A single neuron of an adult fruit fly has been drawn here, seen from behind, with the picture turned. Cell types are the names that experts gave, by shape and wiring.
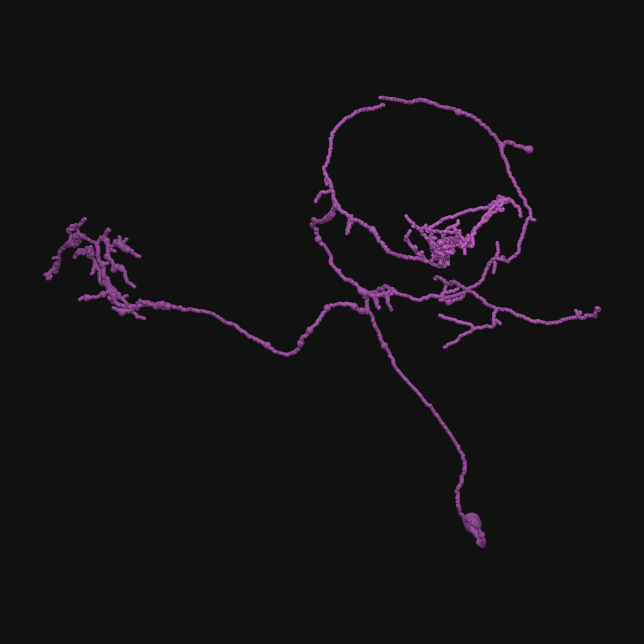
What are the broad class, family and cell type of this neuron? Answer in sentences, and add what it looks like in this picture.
It is a nerve-cord intrinsic neuron. Its family is hemilineage 06B. The cell type is IN06B062. The picture shows dozens of branch ends. In this view it is about as wide as it is tall.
